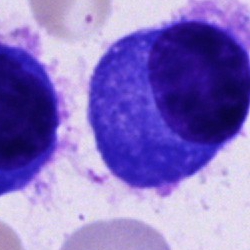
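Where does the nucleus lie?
Off-centre, in the upper right part of the cell.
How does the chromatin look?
Dense, and stained dark purple.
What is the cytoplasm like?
Abundant and deep blue.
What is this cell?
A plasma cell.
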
